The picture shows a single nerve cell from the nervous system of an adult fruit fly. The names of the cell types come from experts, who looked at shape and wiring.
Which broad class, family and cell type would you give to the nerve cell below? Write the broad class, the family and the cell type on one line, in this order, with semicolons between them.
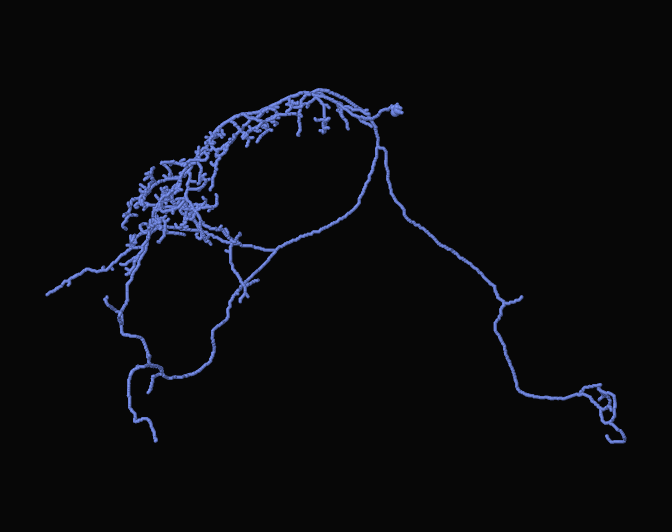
central-brain intrinsic neuron; hemilineage SMPad1; SIP121m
